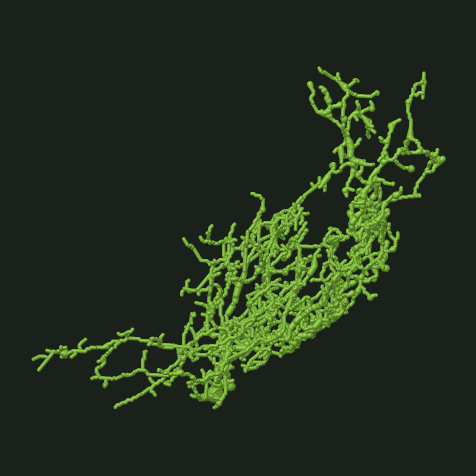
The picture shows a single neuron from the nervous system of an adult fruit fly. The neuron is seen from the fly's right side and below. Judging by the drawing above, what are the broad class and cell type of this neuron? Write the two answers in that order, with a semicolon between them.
central-brain intrinsic neuron; GNG123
